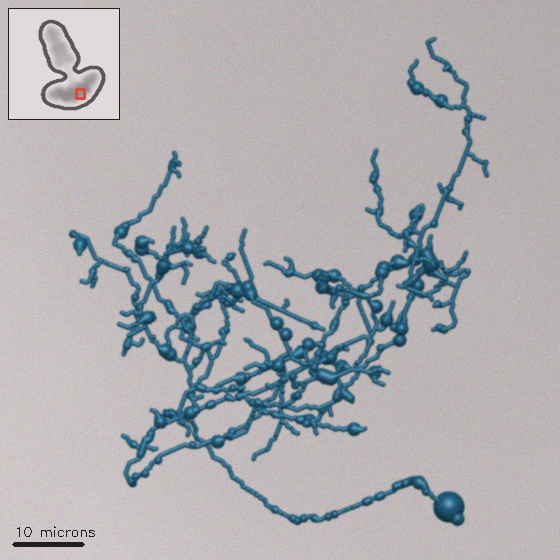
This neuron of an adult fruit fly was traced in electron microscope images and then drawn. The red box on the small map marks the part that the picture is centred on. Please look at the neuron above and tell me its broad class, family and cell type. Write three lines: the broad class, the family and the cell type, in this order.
central-brain intrinsic neuron
hemilineage TRdm
GNG414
